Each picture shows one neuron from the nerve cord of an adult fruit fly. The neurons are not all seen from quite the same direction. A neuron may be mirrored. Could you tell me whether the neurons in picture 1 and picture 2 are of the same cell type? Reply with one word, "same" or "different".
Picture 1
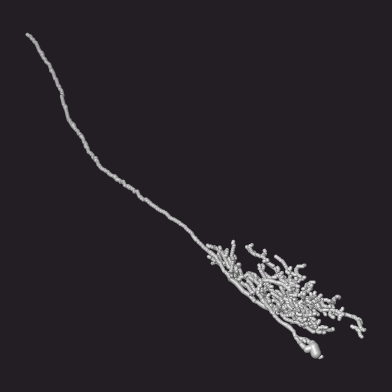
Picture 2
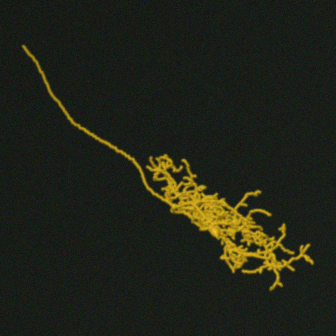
different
